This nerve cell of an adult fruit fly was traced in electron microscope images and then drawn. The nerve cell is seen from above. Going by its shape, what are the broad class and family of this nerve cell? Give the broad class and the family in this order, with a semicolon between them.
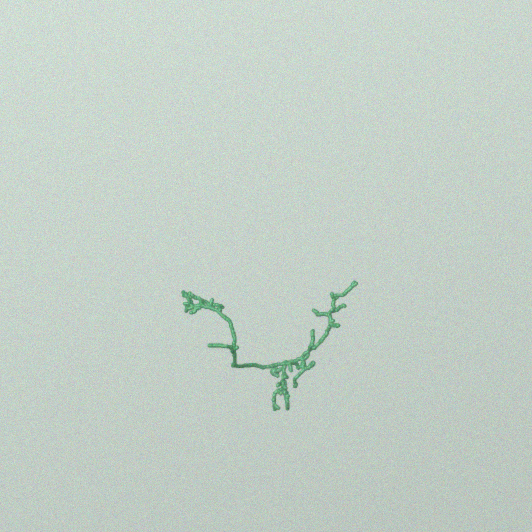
central-brain intrinsic neuron; hemilineage LB3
